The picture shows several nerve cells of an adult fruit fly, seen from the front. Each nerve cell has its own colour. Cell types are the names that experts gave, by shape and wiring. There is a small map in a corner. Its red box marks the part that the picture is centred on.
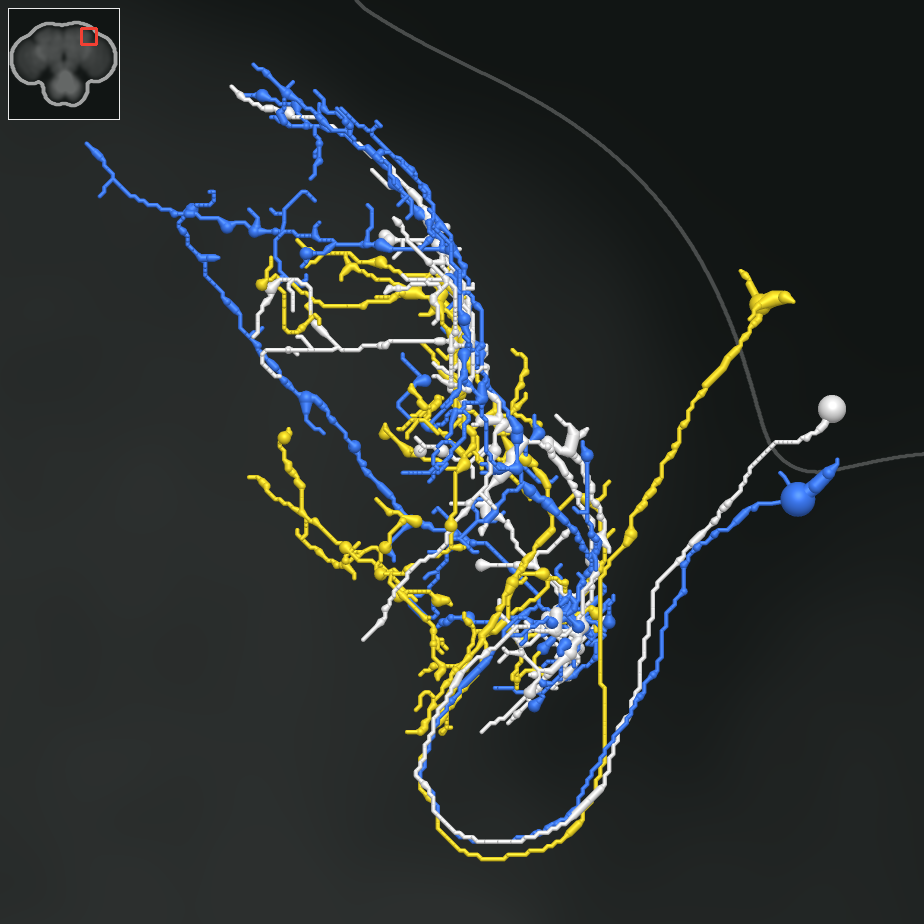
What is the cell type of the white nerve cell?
CB3729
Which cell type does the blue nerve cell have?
LHAV4b2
